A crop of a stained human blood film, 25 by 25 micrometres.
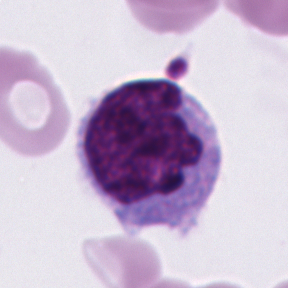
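Monocyte in a stained peripheral blood smear, the cell in the middle. Look at the right side of its nucleus: the border there is knobbly and indented. The nucleus sits toward the upper left of the cell, and its dark purple chromatin is clumped into patches. Notice that the widest band of cytoplasm lies below and to the right of the nucleus.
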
